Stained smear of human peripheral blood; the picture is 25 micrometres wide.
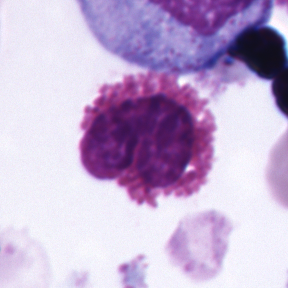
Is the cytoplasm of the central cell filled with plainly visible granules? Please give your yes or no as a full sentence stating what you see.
Yes, it is many visible granules that the cytoplasm of this cell contains.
